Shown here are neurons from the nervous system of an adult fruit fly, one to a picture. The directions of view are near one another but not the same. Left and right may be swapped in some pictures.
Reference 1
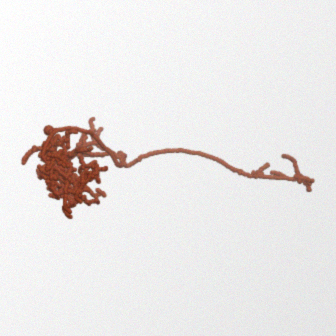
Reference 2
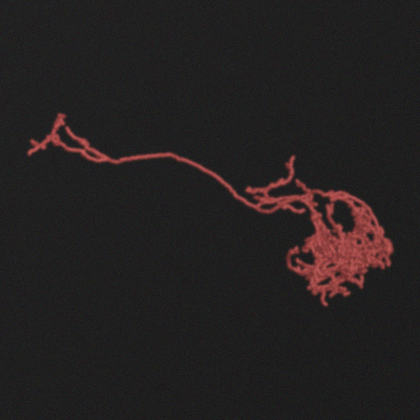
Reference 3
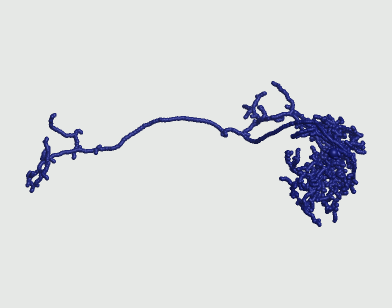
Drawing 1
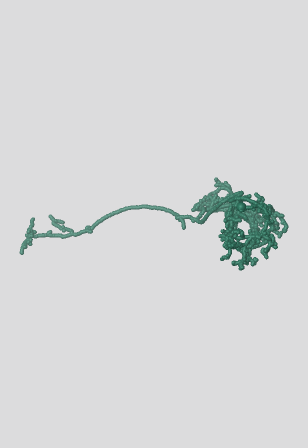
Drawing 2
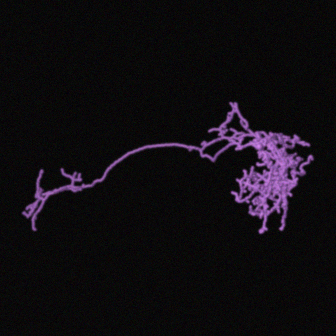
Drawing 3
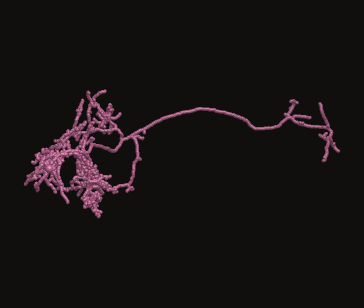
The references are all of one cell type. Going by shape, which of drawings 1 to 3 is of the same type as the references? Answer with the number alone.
2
